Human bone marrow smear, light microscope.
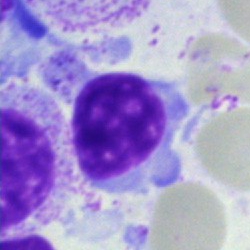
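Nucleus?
Dark; several small pale spots scattered within.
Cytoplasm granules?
None visible.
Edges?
Cytoplasm bulges outward in rounded blebs at lower right; a cell with purple-granular cytoplasm lies against the left side.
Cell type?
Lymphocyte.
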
